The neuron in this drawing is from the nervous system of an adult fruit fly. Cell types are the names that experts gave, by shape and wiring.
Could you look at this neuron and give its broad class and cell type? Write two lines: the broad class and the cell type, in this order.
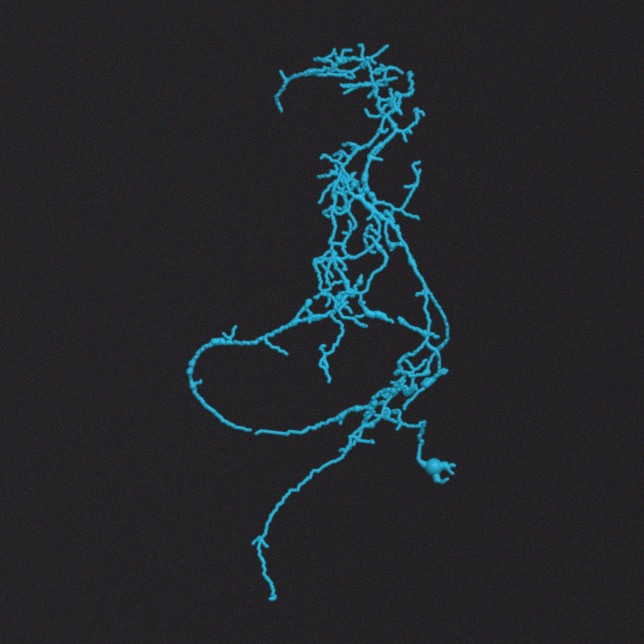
nerve-cord intrinsic neuron
INXXX386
